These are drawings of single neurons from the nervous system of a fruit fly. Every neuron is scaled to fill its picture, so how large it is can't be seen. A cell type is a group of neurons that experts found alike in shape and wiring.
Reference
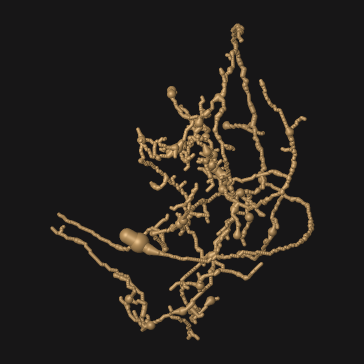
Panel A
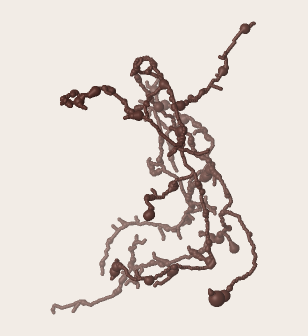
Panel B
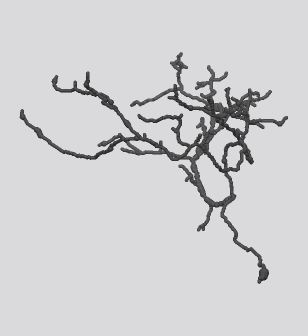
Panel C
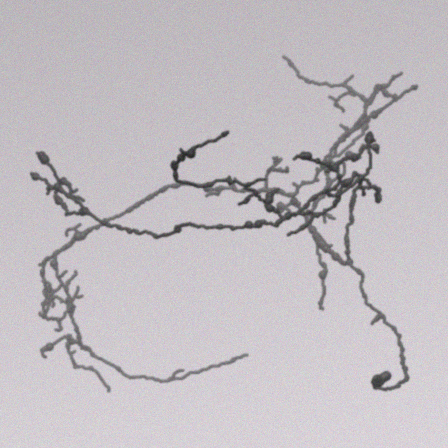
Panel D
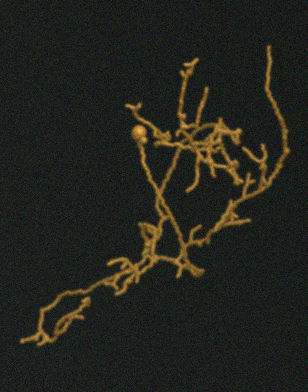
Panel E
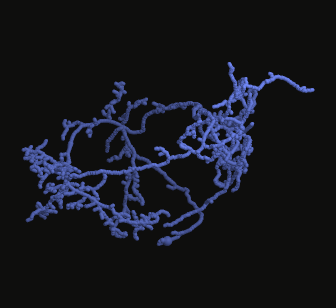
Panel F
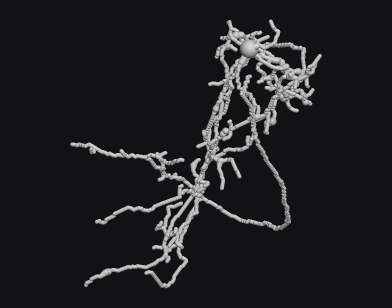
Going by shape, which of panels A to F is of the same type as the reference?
Panel F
